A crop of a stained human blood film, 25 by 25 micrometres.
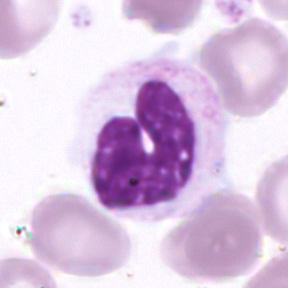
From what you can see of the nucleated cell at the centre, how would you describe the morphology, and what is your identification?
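You'll notice the outline stays round and smooth. A deep, narrow notch cuts into the nucleus from the top, yet the nucleus is still one continuous mass, not split into separate lobes. Around it runs a wide rim of pale pinkish-lilac cytoplasm. That's a band neutrophil.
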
